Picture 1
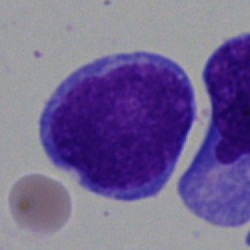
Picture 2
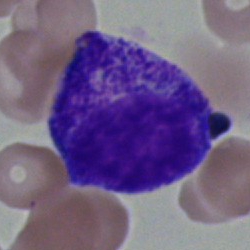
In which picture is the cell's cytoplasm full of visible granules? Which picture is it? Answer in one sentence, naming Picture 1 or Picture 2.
In Picture 2, many visible granules are held in the cytoplasm of the cell.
